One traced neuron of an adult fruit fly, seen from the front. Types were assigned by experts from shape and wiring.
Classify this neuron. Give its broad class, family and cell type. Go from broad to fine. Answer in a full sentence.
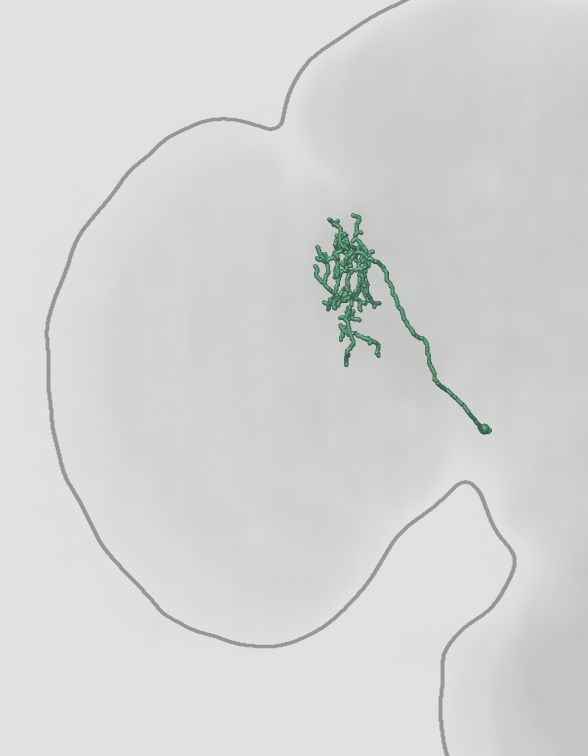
An optic-lobe intrinsic neuron of the Li family, type Li34a.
